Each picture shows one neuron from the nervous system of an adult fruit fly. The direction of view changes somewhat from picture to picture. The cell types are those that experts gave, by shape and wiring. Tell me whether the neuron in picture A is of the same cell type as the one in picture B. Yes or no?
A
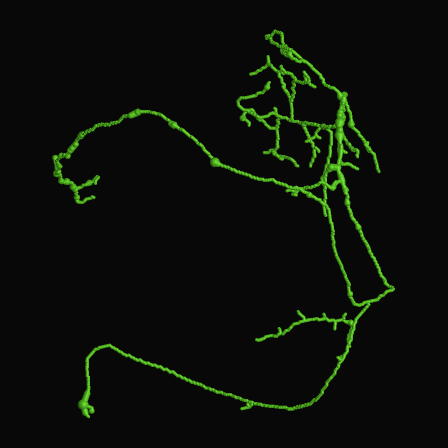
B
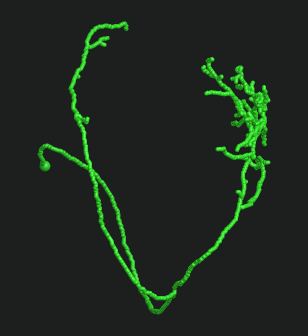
yes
